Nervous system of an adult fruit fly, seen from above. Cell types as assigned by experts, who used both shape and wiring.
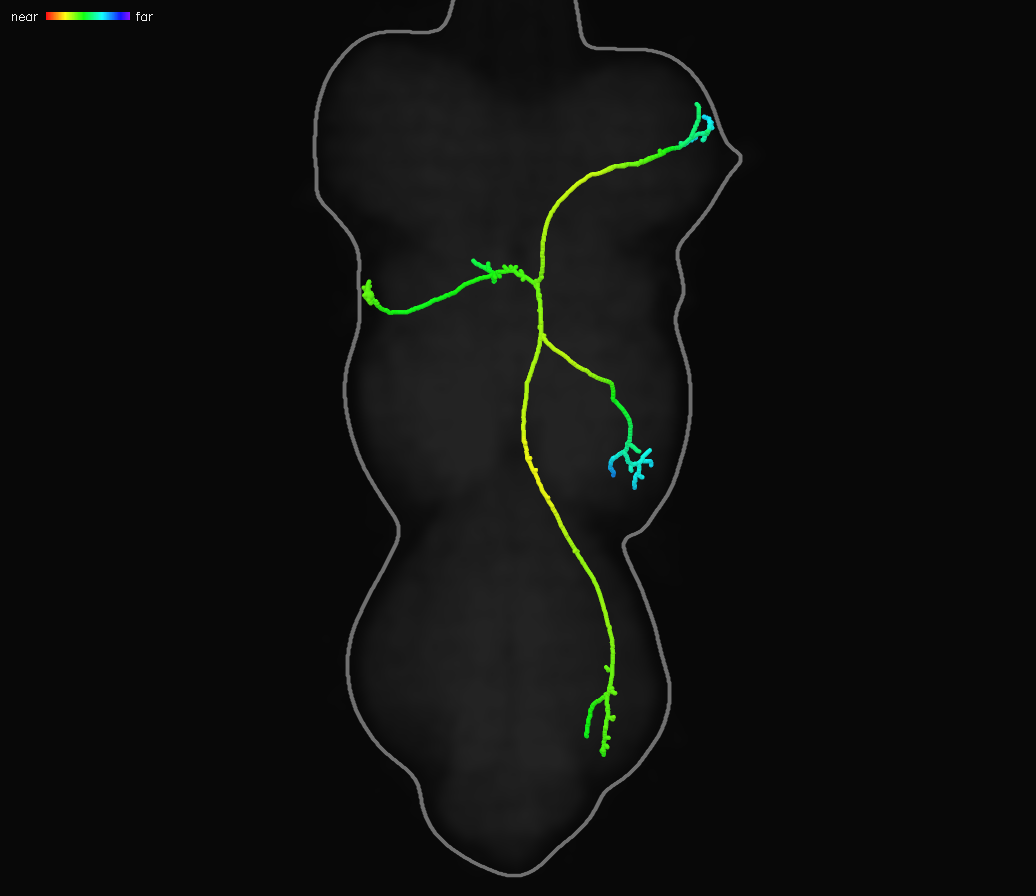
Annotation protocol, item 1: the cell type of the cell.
GFC1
